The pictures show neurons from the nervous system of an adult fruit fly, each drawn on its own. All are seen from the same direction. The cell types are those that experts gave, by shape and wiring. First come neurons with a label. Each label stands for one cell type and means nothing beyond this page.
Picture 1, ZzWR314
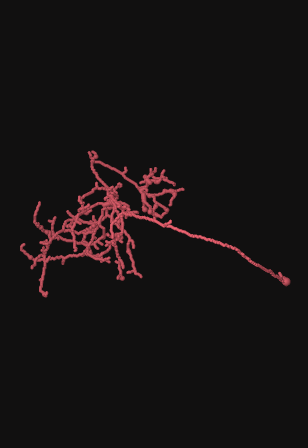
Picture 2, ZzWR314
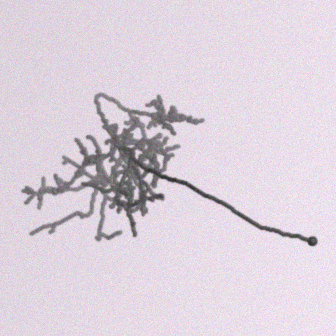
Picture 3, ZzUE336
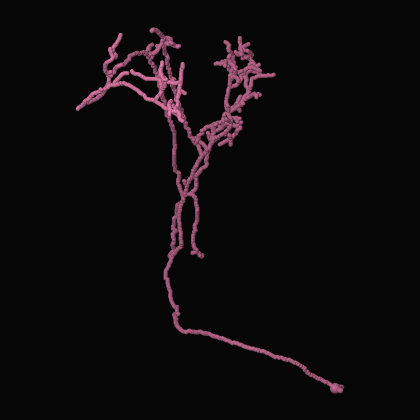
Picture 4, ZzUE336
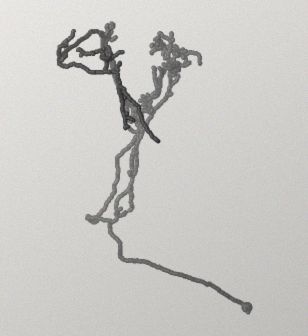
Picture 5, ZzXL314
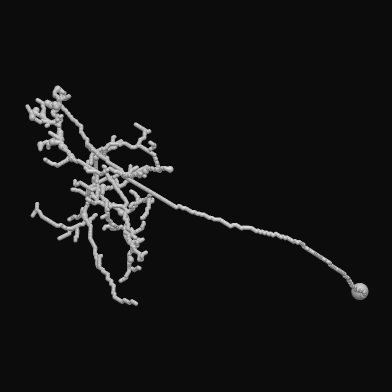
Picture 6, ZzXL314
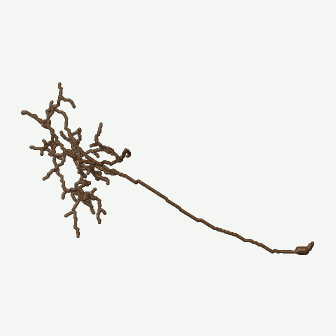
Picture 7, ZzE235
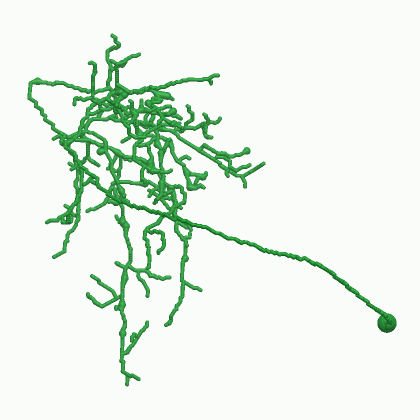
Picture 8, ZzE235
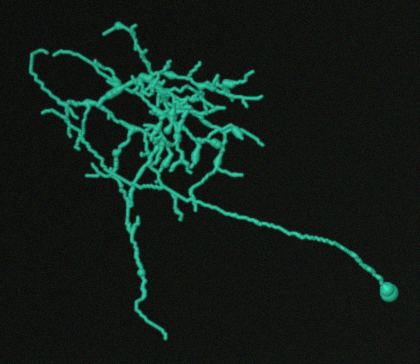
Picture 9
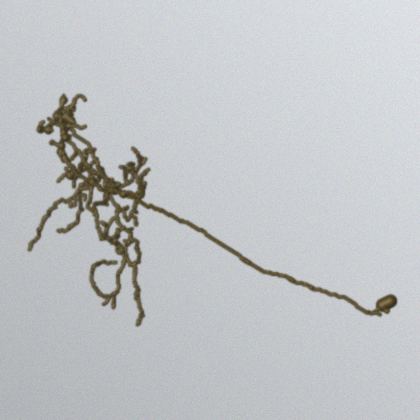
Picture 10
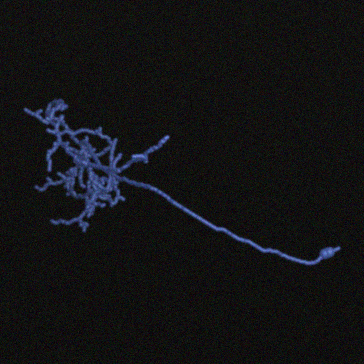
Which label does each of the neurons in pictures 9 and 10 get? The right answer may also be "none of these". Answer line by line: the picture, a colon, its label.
9: ZzXL314
10: ZzXL314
